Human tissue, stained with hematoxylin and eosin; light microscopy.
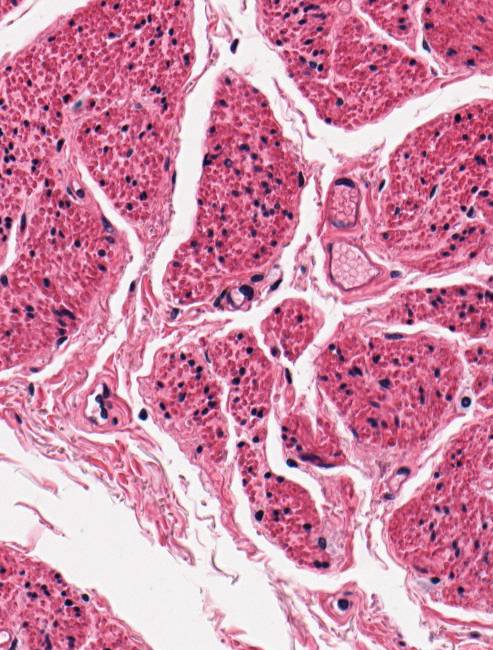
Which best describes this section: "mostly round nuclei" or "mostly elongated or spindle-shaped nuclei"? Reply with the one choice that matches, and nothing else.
Mostly round nuclei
